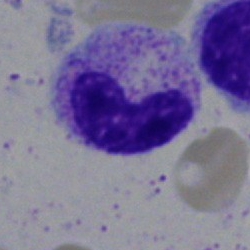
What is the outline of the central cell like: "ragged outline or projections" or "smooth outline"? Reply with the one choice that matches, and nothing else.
Smooth outline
